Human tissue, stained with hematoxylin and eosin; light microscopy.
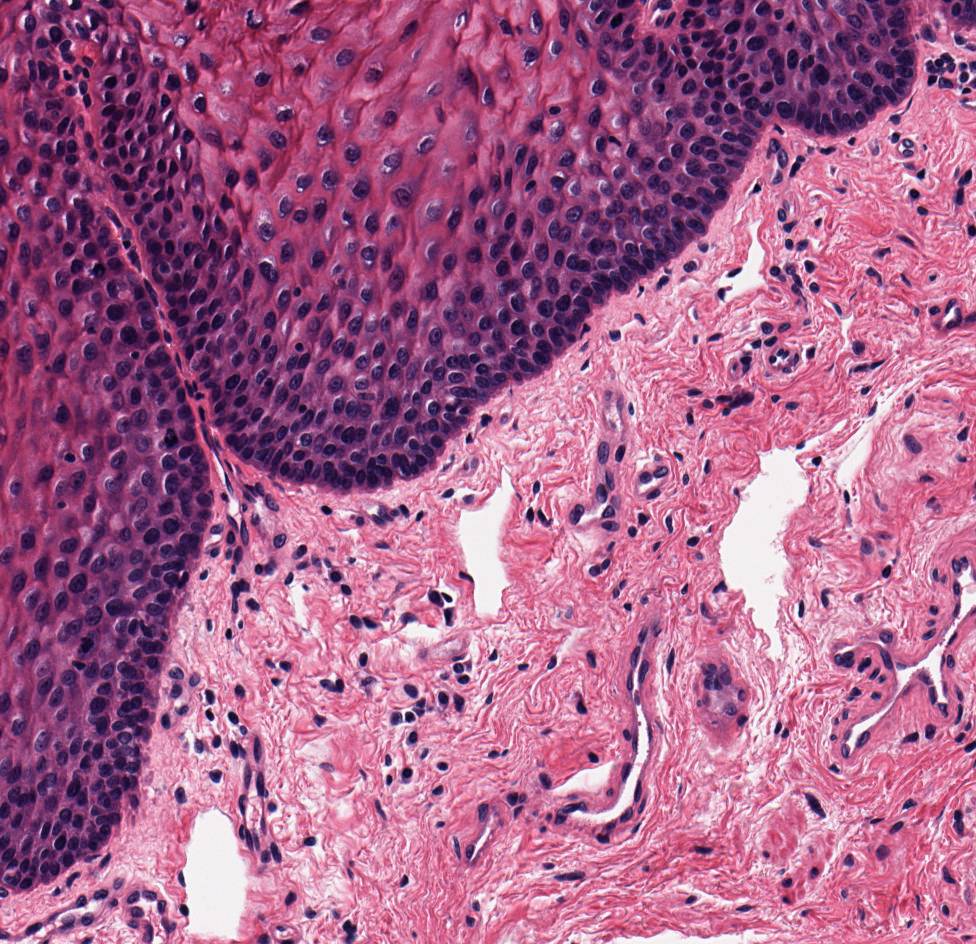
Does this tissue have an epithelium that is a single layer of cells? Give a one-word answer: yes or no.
No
